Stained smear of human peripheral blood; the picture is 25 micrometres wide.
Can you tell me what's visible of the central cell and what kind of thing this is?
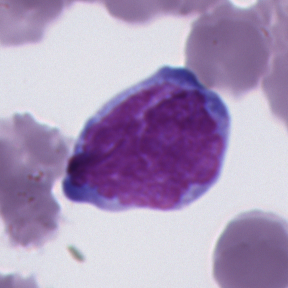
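Irregular and somewhat angular rather than round, the cell outline measures about 16 by 12 micrometres. About 80% of the cell's area is taken up by the nucleus, whose chromatin is finely granular, evenly spread and stained purple-magenta. Blue cytoplasm forms only a thin rim around the nucleus. The cell is a myeloblast.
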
